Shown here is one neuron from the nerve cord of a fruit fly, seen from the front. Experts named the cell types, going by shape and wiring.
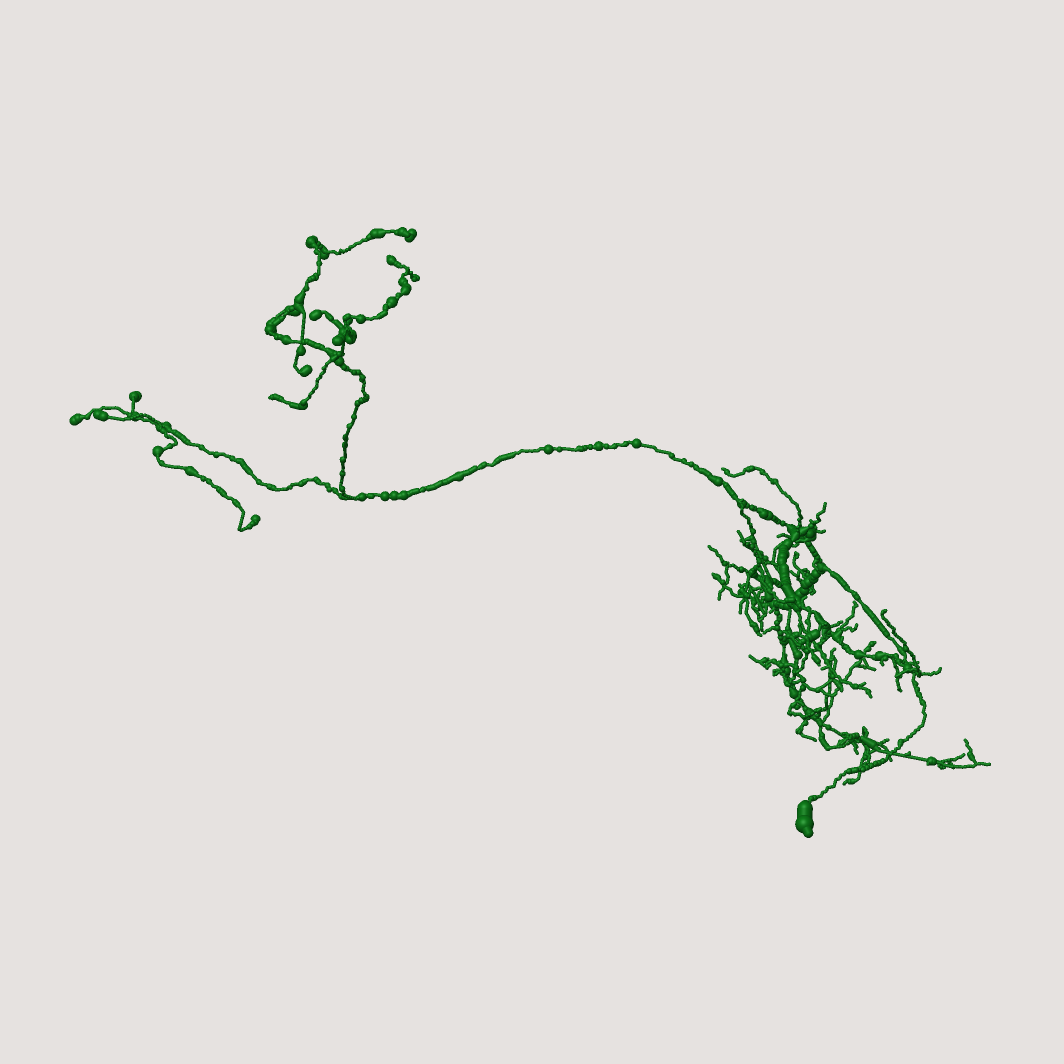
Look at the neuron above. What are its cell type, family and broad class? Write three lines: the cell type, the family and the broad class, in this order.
IN08B054
hemilineage 08B
nerve-cord intrinsic neuron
